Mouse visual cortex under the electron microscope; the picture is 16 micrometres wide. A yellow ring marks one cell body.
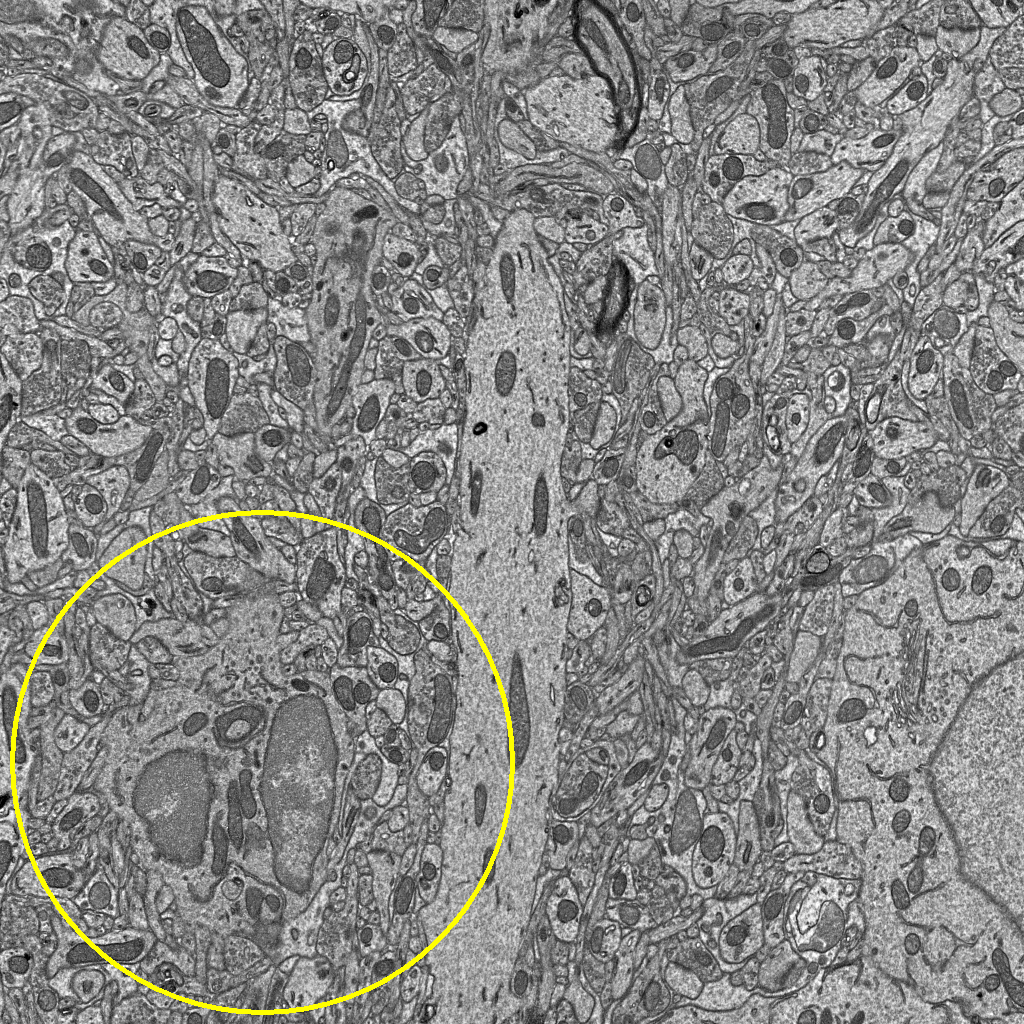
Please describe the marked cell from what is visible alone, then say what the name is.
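Neither of the two nuclear profiles shows a nucleolus. The cytoplasm around them is paler than both profiles. Between them lie several elongated mitochondria, and no ordered stacks of rough endoplasmic reticulum appear in the cytoplasm. The cell is a microglial cell.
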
